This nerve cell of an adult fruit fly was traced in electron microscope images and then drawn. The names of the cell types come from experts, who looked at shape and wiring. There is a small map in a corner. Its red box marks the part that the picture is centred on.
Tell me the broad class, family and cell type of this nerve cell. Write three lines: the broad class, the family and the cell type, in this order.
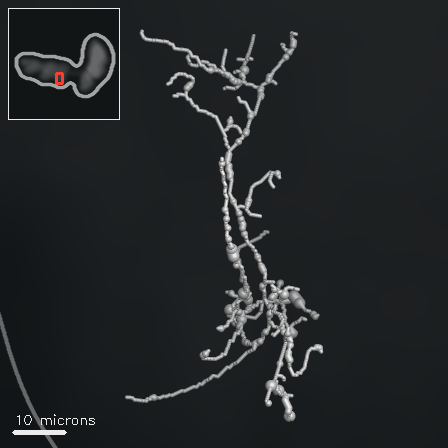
nerve-cord intrinsic neuron
hemilineage 01B
IN01B095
